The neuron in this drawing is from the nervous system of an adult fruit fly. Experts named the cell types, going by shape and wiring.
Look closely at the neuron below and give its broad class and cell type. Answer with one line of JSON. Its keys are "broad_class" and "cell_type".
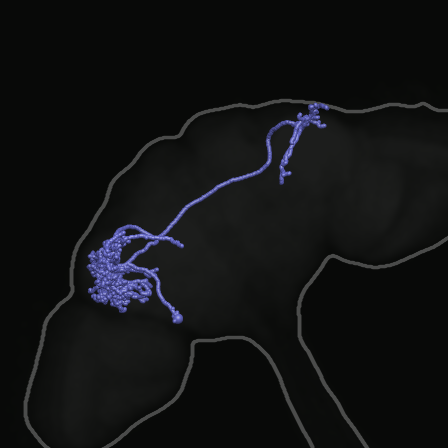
{"broad_class": "central-brain intrinsic neuron", "cell_type": "AVLP578"}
